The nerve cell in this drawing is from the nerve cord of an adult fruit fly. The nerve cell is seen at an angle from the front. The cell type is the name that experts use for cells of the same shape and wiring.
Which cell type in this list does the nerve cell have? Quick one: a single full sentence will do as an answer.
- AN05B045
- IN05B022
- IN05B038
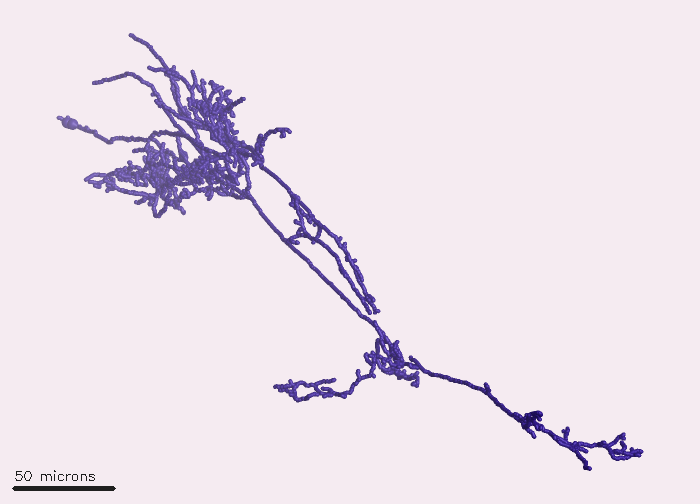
It is IN05B022 that names the cell type of this nerve cell.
